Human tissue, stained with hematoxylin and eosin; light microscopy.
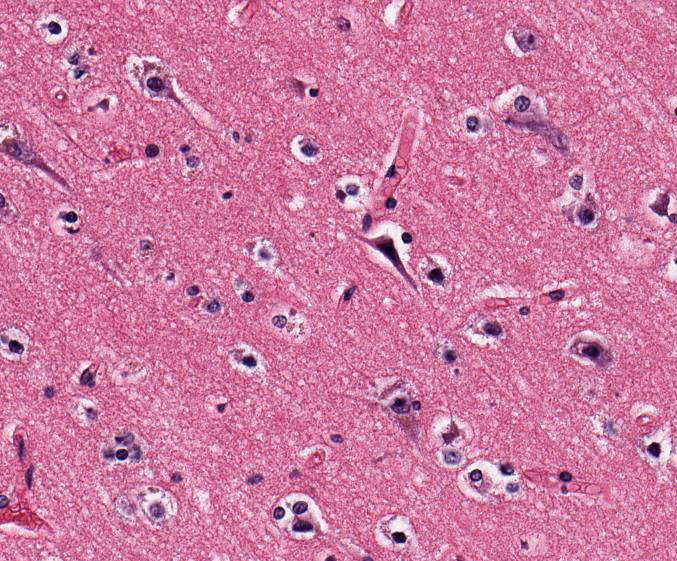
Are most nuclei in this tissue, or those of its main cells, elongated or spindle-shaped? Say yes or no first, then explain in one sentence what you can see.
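No. The larger scattered neurons have round vesicular nuclei, each with a single dark prominent nucleolus.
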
